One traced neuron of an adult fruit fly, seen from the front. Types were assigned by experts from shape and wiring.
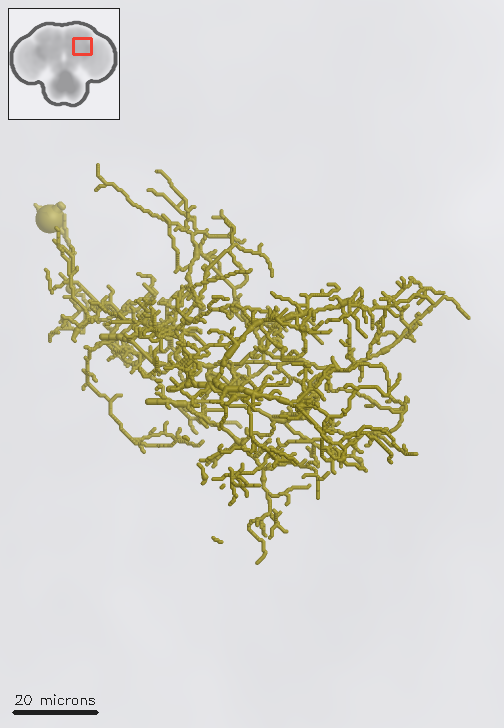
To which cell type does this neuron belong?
AVLP563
